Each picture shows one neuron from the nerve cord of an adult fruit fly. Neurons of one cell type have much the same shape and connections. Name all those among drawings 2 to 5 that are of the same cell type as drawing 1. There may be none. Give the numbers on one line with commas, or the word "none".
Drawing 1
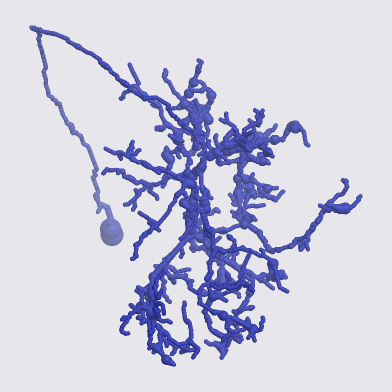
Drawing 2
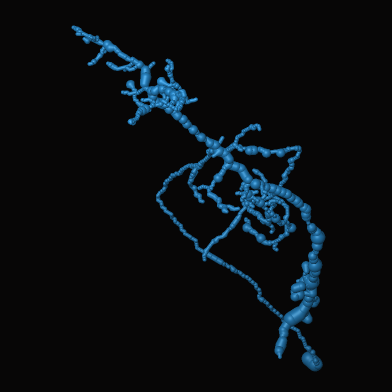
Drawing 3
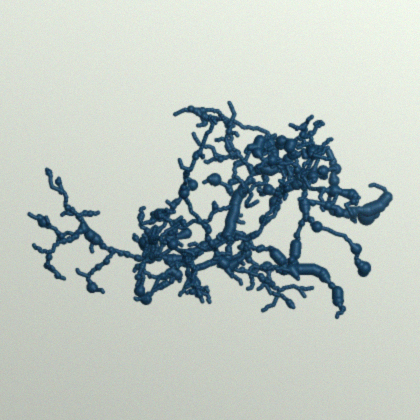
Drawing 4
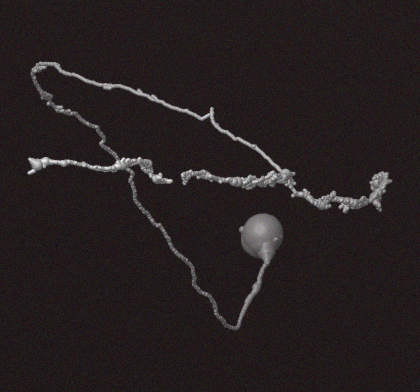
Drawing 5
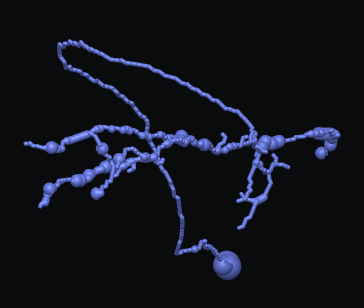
3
